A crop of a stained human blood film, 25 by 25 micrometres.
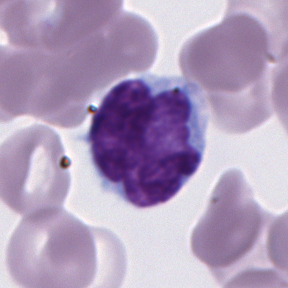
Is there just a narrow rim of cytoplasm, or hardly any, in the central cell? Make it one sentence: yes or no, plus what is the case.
Yes, the cell has scant cytoplasm, no more than a thin rim.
